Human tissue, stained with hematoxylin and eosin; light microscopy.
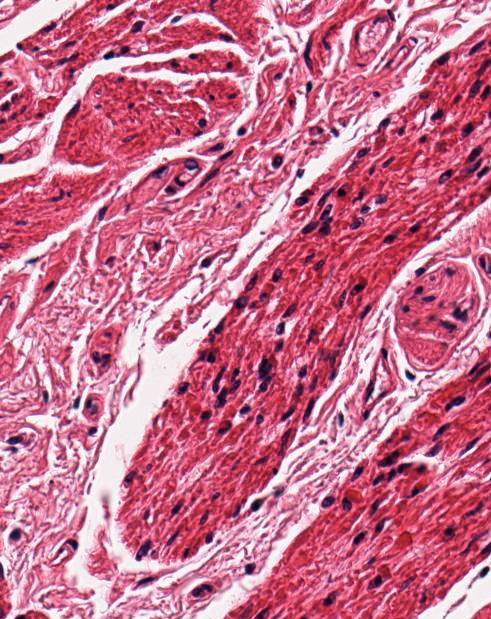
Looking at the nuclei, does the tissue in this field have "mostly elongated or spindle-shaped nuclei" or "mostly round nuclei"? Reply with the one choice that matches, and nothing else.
Mostly elongated or spindle-shaped nuclei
